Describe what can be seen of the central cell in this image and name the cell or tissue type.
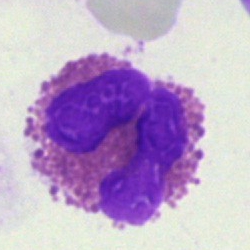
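Looking first at the outline, the cell is roughly round, its edge bumpy where granules sit at the margin. The nucleus has three connected lobes of dense chromatin, deep purple throughout. Coarse, round, reddish-pink to purple granules pack the cytoplasm. So this is an eosinophil.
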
